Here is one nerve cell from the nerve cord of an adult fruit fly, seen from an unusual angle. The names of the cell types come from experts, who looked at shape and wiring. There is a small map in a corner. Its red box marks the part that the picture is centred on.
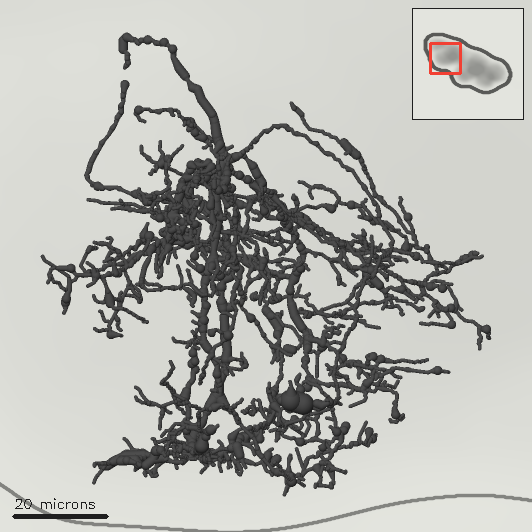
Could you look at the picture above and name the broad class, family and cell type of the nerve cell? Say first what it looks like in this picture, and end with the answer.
By the scale bar it is about 100 microns tall in this view. The picture shows more than a hundred branch ends. It is a nerve-cord intrinsic neuron. Its family is hemilineage 04B. The cell type is IN04B095.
